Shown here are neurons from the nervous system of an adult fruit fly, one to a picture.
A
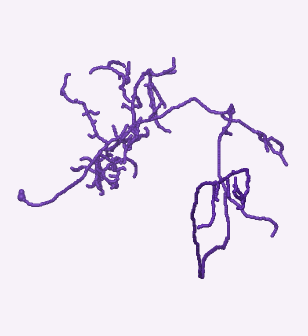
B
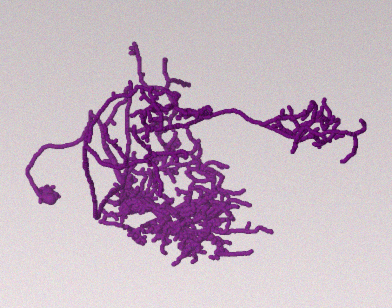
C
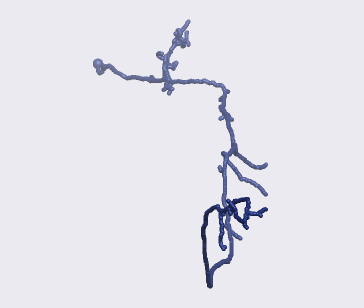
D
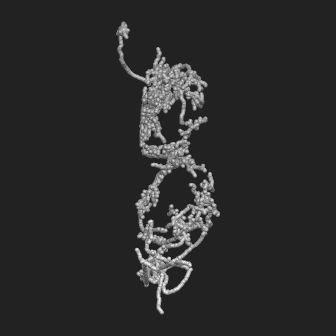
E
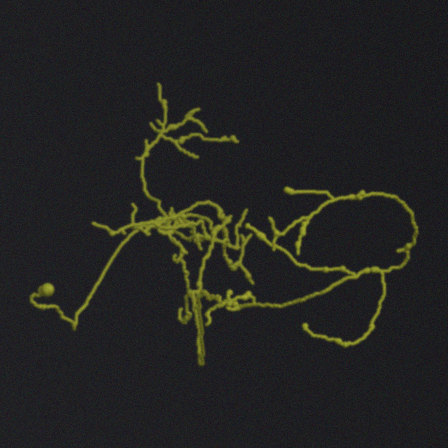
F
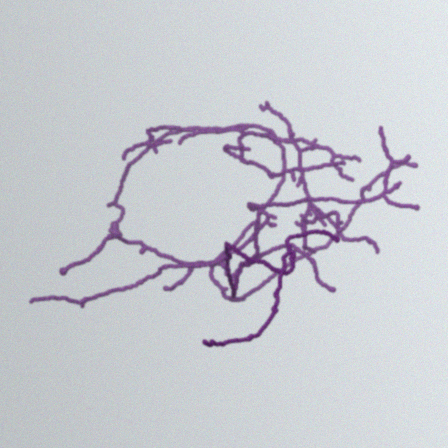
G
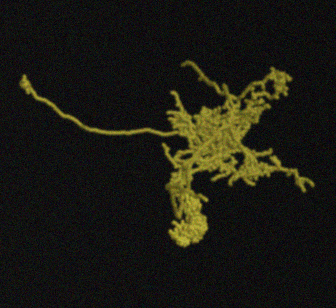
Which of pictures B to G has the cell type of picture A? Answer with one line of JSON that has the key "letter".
{"letter": "C"}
